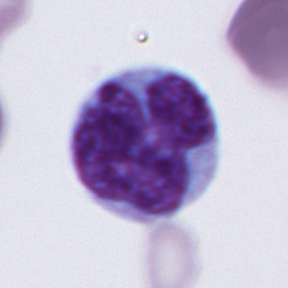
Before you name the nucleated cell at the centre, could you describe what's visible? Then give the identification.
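Notice how round and smooth the outline is. The nucleus fills most of the cell, and a deep notch coming in from the top splits it. In the cytoplasm you won't see any distinct granules. What you're looking at is a monocyte.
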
